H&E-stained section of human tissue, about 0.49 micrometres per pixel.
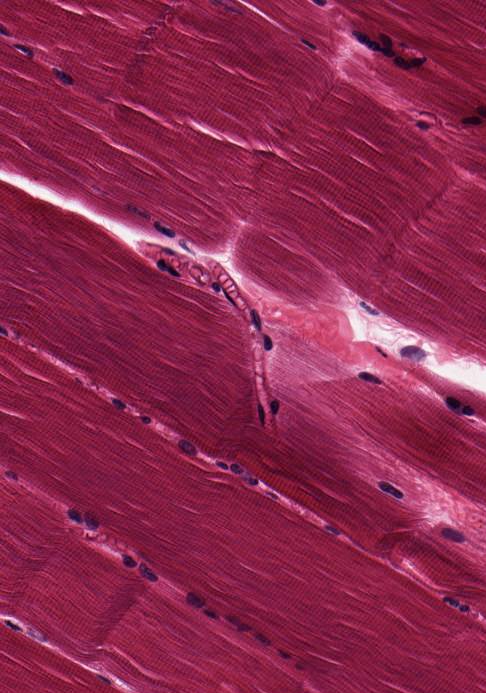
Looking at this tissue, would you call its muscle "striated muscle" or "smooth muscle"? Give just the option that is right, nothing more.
Striated muscle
